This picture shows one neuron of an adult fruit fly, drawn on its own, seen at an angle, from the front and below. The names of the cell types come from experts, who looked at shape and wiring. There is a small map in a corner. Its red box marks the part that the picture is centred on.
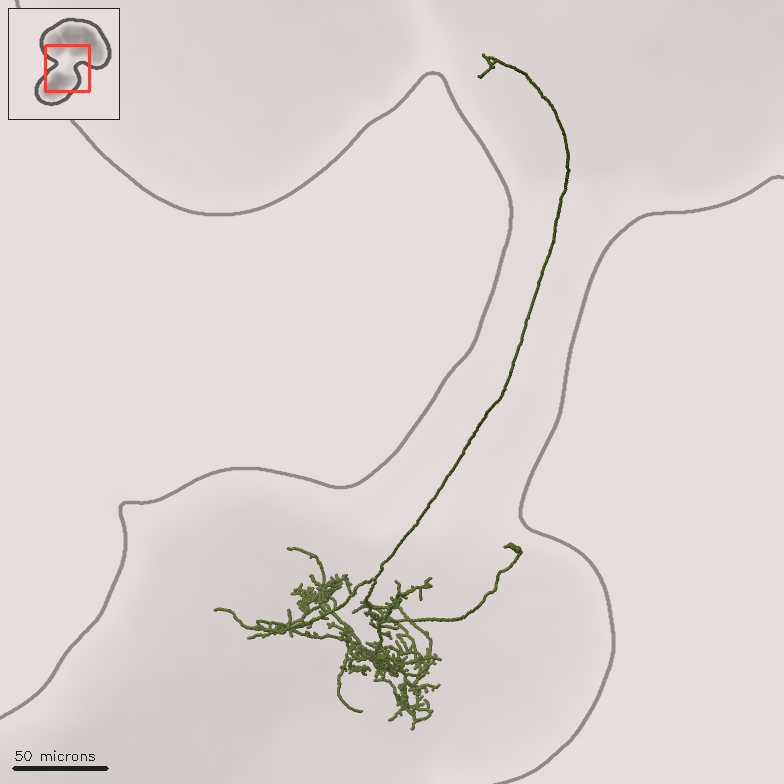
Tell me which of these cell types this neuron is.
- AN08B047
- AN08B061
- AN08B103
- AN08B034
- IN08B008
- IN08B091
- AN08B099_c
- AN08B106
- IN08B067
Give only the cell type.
AN08B061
